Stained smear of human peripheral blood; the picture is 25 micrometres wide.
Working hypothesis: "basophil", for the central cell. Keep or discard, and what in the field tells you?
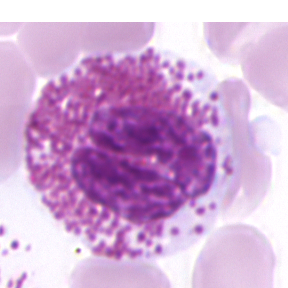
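Looking at this cell, I see a roughly round outline. Many coarse, round granules pack the cytoplasm; they are reddish-purple and fairly even in size. Most of the nucleus still shows among them, and its chromatin is dark purple and coarsely clumped.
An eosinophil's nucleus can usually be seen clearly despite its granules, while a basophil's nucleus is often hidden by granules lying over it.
So the visible nucleus speaks for eosinophil and against basophil.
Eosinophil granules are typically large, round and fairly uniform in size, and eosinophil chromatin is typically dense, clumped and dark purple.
The granules and the chromatin here both agree with that.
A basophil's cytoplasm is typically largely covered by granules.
The packed cytoplasm on its own would therefore not rule out basophil. Weighing it all, the name basophil does not fit, and this cell is an eosinophil.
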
